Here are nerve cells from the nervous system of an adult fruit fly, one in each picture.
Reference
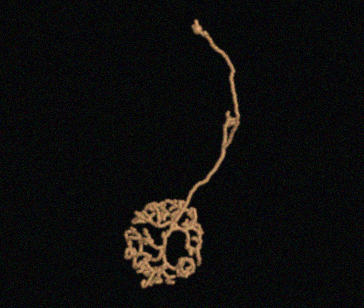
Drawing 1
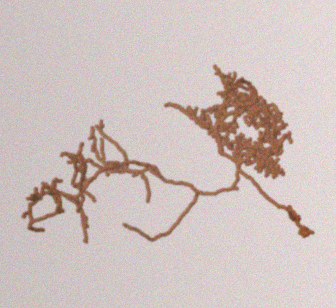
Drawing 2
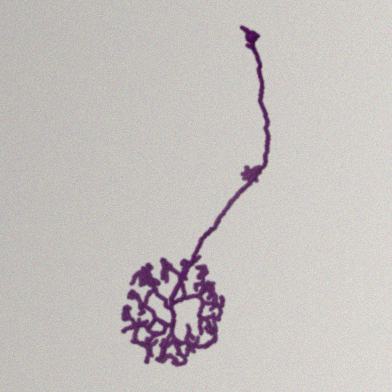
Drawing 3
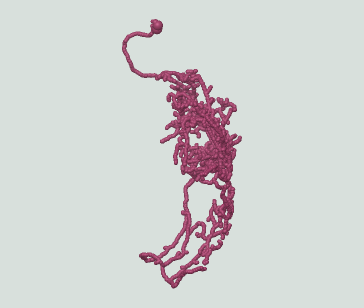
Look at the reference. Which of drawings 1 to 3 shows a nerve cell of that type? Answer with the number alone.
2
